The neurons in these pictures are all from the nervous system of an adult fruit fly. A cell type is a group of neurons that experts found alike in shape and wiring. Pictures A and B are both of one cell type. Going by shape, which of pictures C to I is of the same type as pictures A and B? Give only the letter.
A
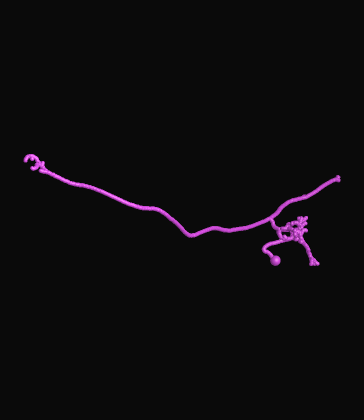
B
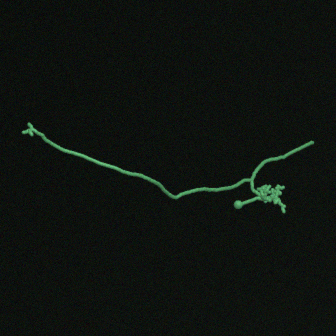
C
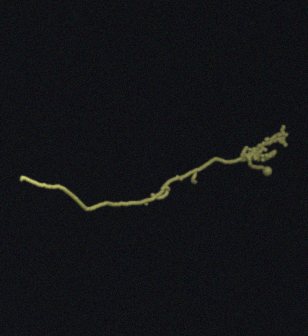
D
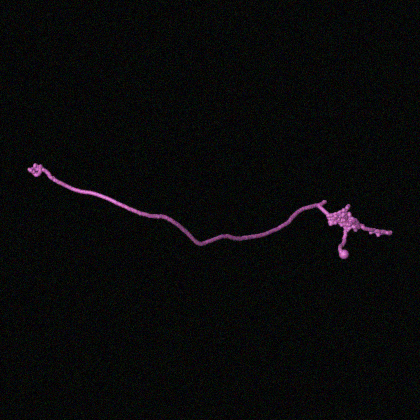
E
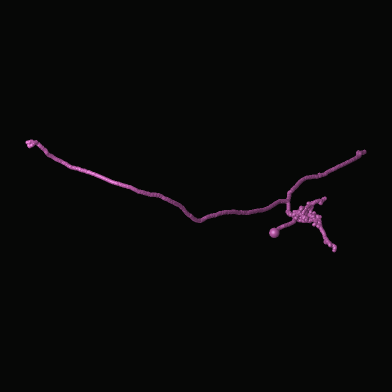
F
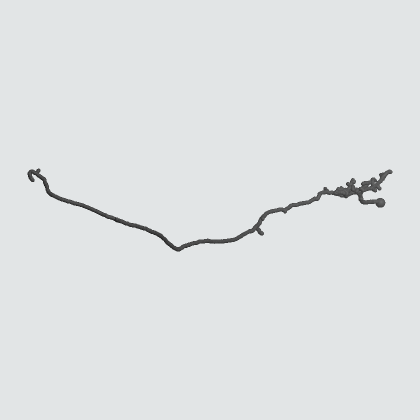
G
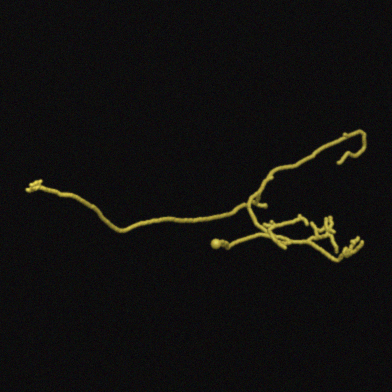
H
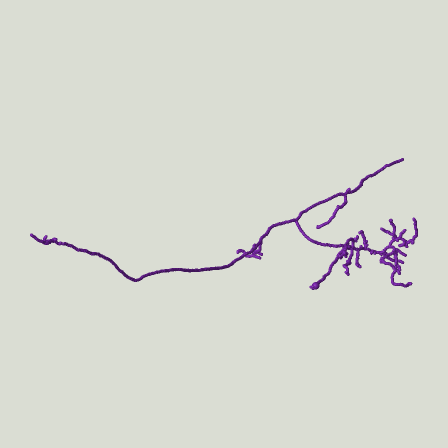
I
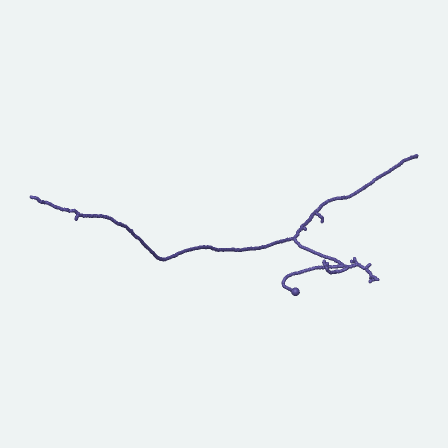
E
